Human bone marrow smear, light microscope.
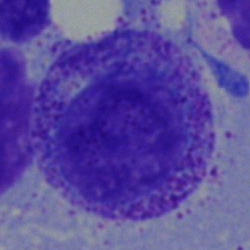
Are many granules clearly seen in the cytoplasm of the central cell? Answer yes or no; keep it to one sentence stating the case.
Yes, many granules are seen in the cytoplasm of this cell.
